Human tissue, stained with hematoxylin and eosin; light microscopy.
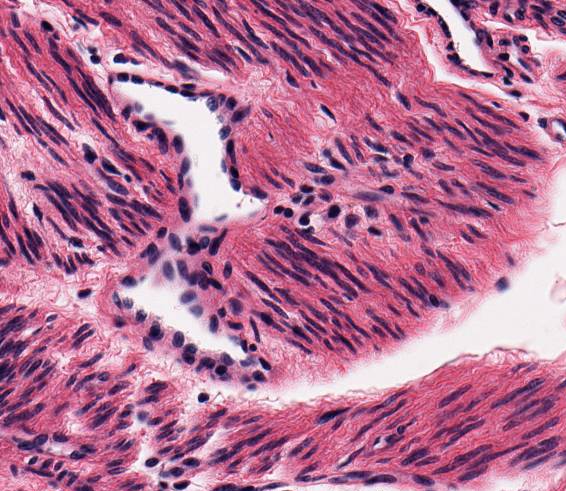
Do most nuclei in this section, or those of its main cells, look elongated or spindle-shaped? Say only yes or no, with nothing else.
Yes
